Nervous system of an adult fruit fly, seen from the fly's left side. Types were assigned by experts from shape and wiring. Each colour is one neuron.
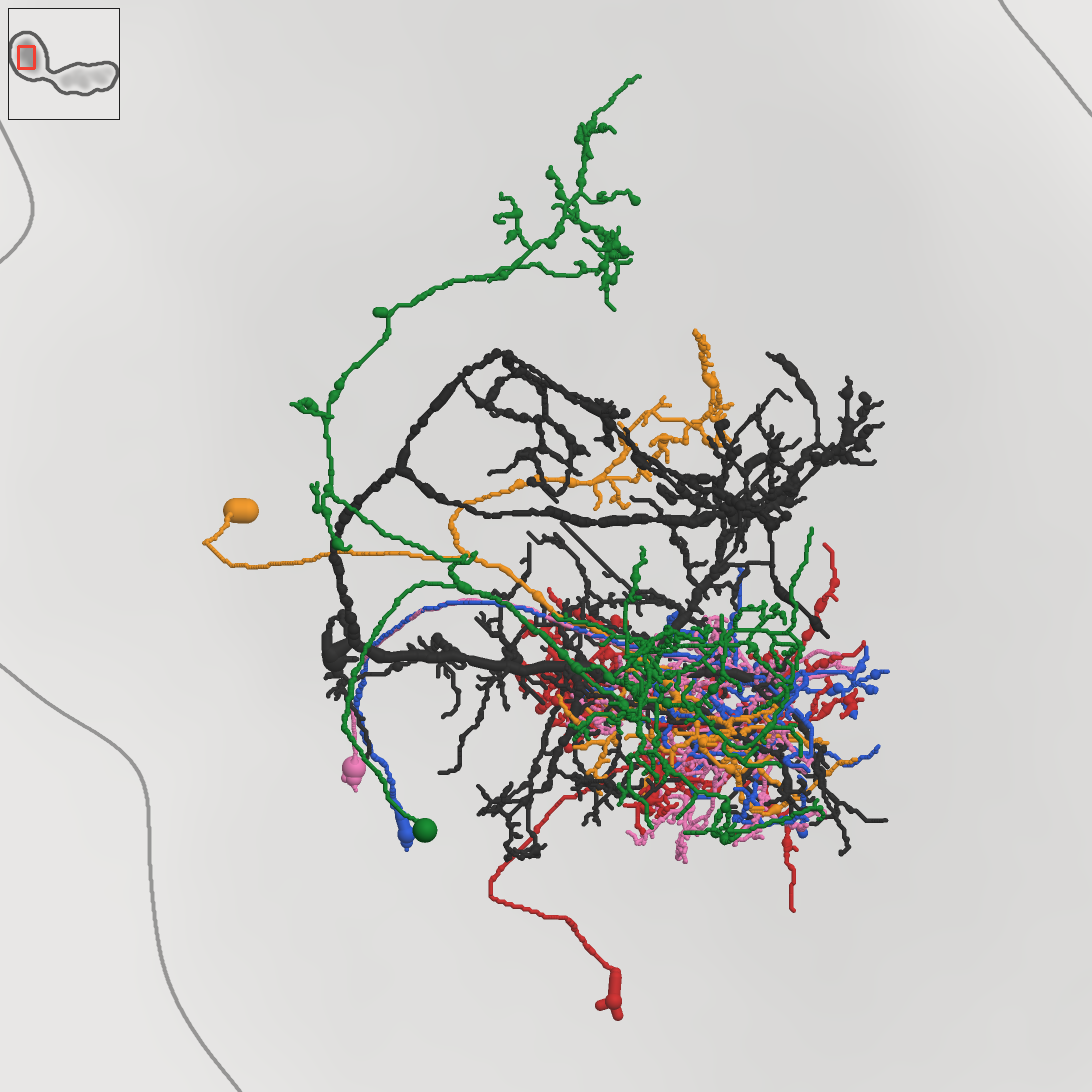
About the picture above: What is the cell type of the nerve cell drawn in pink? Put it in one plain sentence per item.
The cell type is WED030_b.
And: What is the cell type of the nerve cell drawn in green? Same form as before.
The cell type is CL054.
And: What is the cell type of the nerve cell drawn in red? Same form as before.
The cell type is WED056.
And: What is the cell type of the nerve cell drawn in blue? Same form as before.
The cell type is WED030_a.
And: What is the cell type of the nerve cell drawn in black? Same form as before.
The cell type is WED069.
